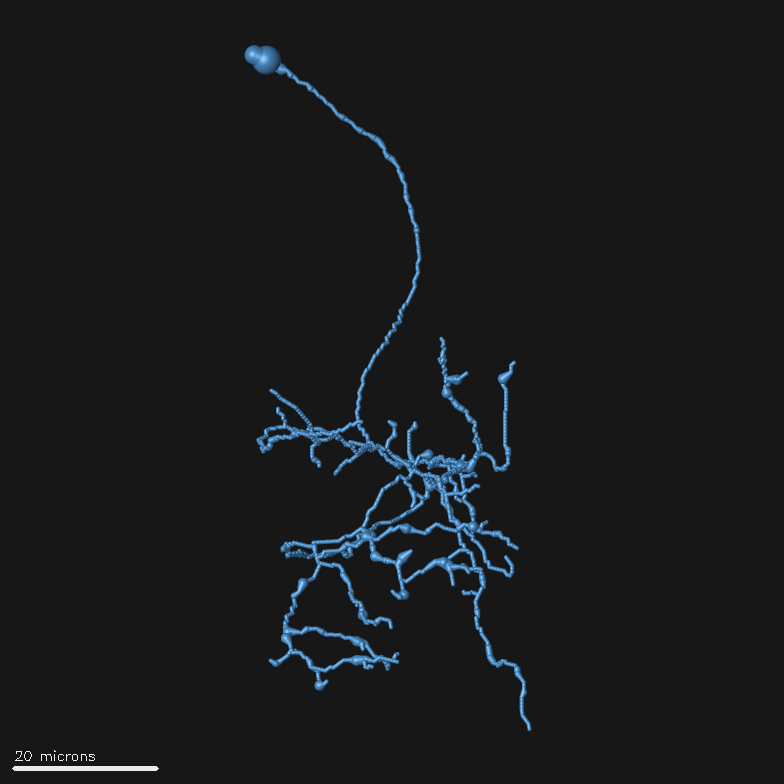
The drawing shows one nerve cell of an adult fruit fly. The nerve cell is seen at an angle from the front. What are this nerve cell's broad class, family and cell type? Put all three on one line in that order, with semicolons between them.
central-brain intrinsic neuron; hemilineage SLPad1_posterior; SIP045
